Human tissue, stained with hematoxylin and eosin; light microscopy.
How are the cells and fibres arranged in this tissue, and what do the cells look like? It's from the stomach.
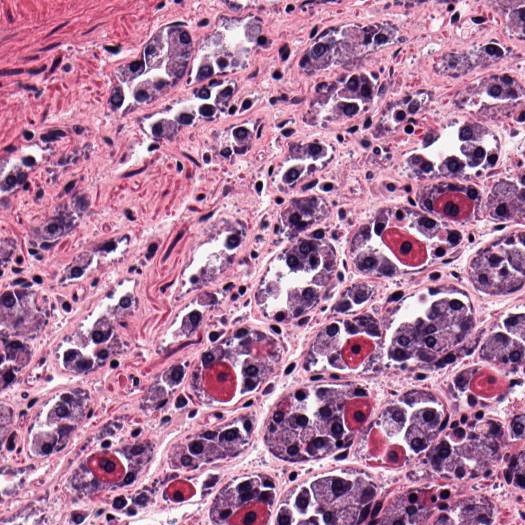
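Across most of the field, cells lie in rounded nests separated by thin fibrous septa. Their nuclei are round and fairly uniform. Scattered single cells with dense, bright red cytoplasm sit among the purple cells, mainly lower and right. Dense wavy pink collagen fills the top-left corner.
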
